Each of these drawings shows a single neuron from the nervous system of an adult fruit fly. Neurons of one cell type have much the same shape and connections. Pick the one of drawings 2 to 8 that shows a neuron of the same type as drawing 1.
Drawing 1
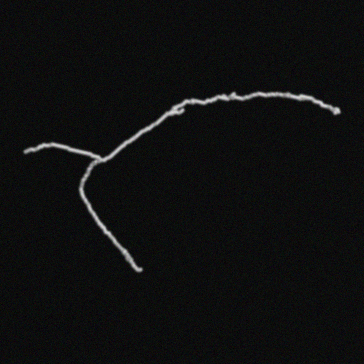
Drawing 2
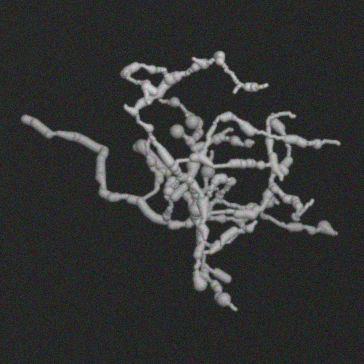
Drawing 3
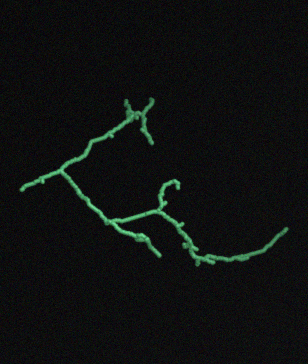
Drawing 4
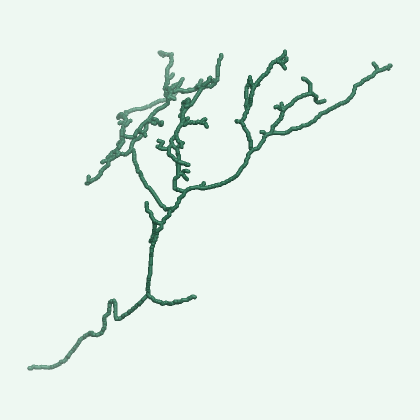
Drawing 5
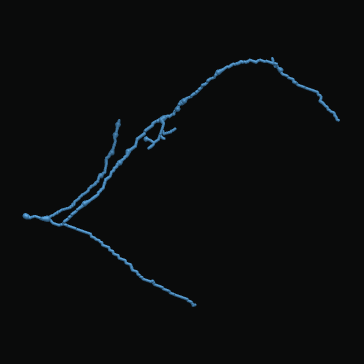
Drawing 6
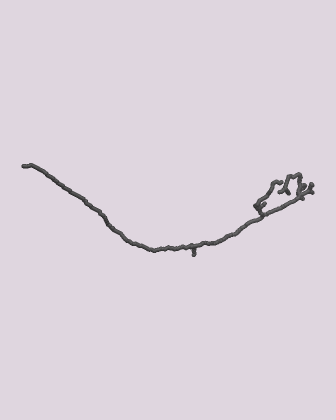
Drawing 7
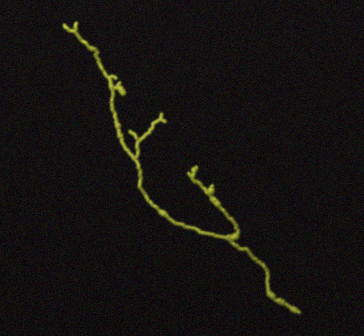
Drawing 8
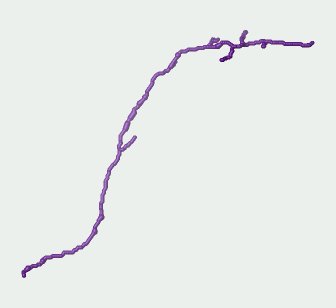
8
